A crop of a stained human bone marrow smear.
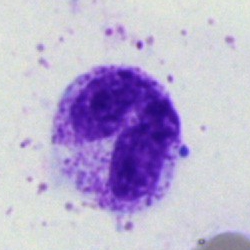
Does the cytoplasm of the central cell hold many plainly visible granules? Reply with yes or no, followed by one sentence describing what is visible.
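Yes. Many small purple granules are scattered through the cytoplasm.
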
